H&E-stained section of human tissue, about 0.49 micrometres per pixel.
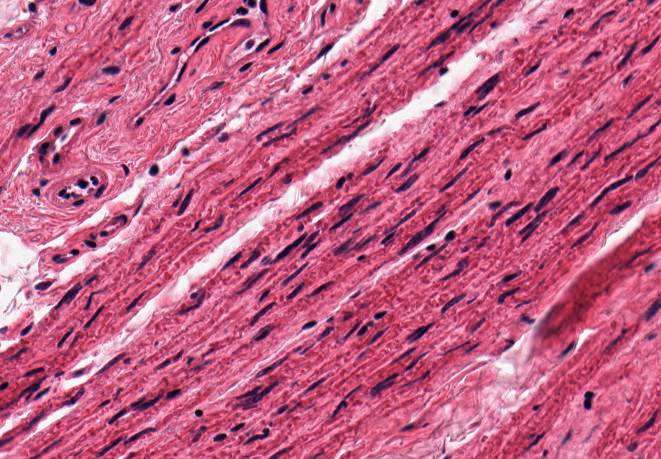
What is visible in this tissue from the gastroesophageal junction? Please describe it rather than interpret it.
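Follow the fibres along their length and you will see elongated, cigar-shaped, dark purple nuclei lying along that long axis. The cytoplasm stains deep pink throughout the bundles. At the upper left, the tissue is looser, paler, wavy connective tissue instead of packed fibres. No fat cells are seen.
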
